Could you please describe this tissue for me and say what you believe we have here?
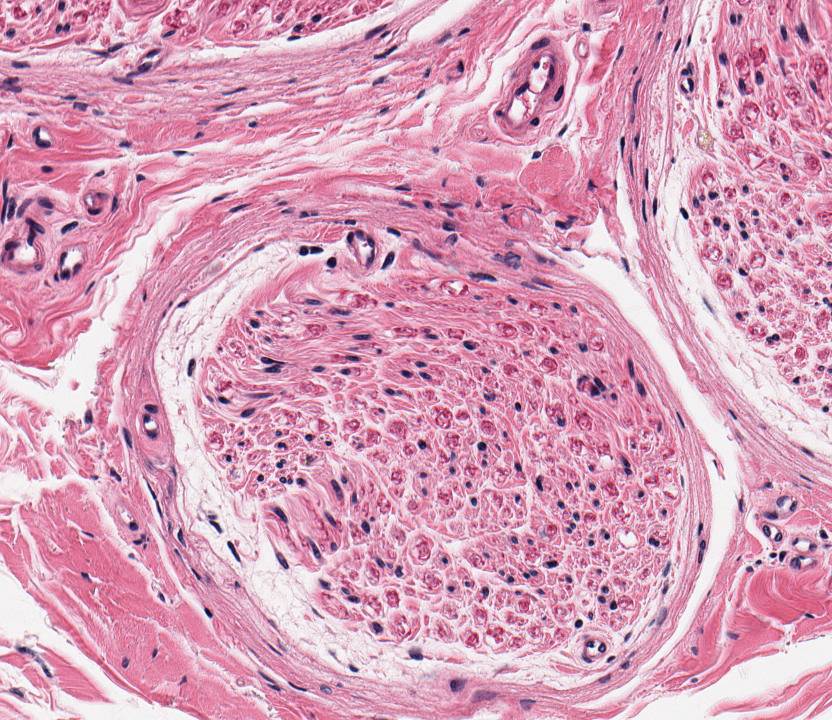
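The centre holds one large rounded bundle of nerve fibres, with part of a second at the upper right edge. Concentric layers of flattened cells with thin elongated nuclei enclose it. Most fibres are cut across: a small pink central dot in a pale ring. Small dark oval nuclei are scattered evenly among them. This is tibial nerve.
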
